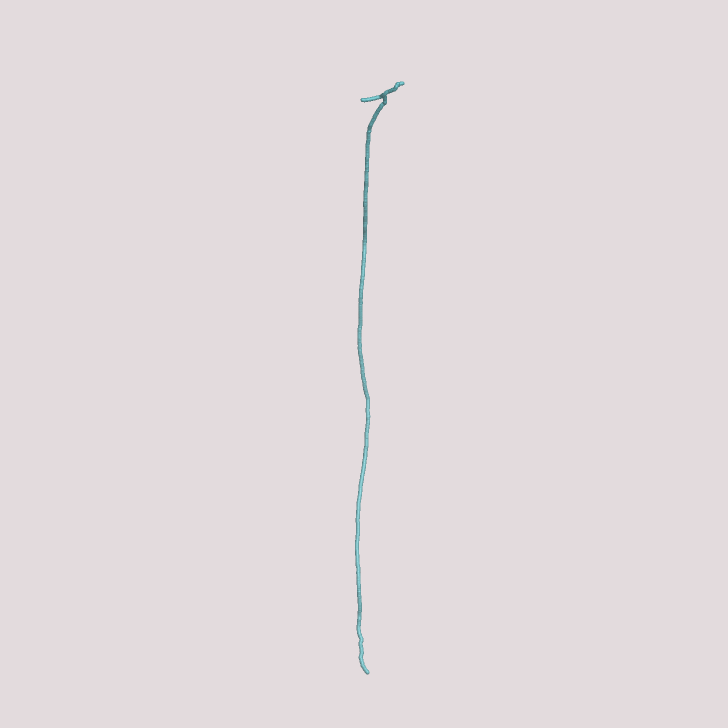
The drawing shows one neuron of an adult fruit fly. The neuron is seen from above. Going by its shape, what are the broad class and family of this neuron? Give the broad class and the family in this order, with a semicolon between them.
sensory neuron ascending to the brain; class gustatory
